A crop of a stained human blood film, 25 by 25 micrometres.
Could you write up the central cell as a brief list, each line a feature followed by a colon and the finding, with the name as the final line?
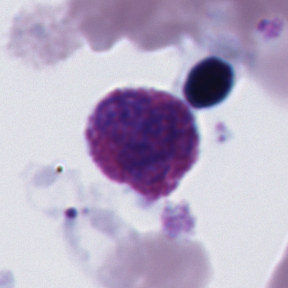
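Outline: roughly round, it seems.
Nucleus: hidden by the granules; I can't trace its outline.
Rim: no clear granule-free cytoplasm around the cell that I can see.
Vacuoles: none visible.
Name: eosinophil.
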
